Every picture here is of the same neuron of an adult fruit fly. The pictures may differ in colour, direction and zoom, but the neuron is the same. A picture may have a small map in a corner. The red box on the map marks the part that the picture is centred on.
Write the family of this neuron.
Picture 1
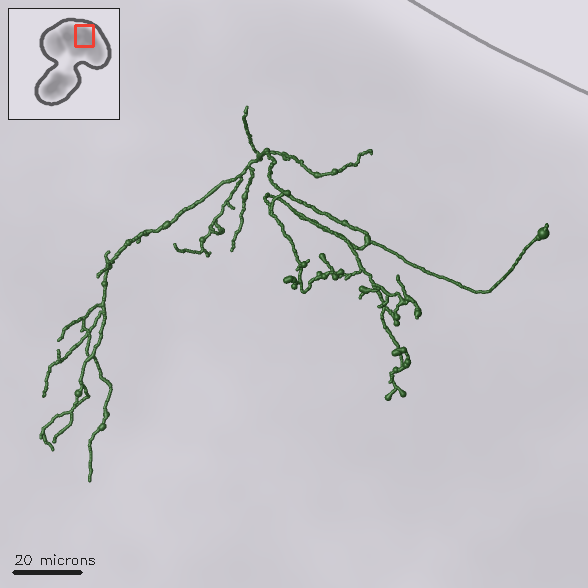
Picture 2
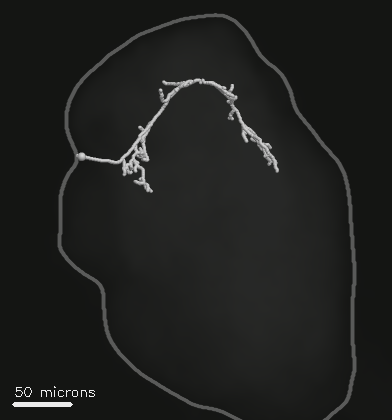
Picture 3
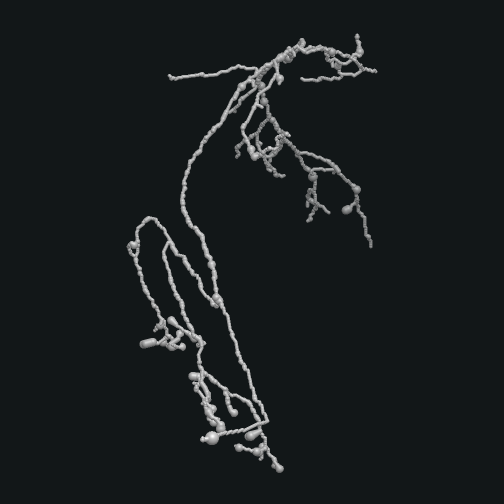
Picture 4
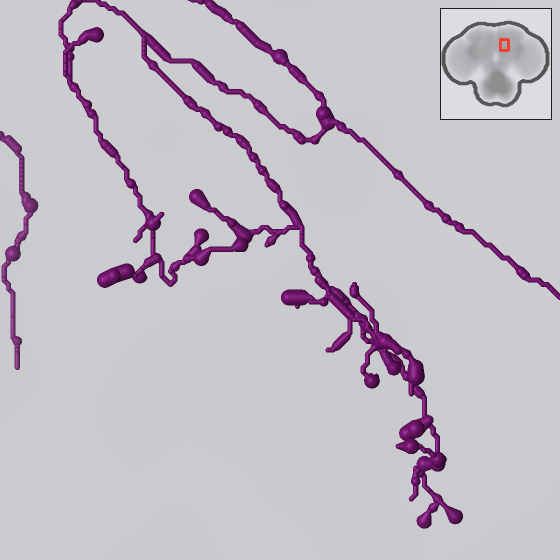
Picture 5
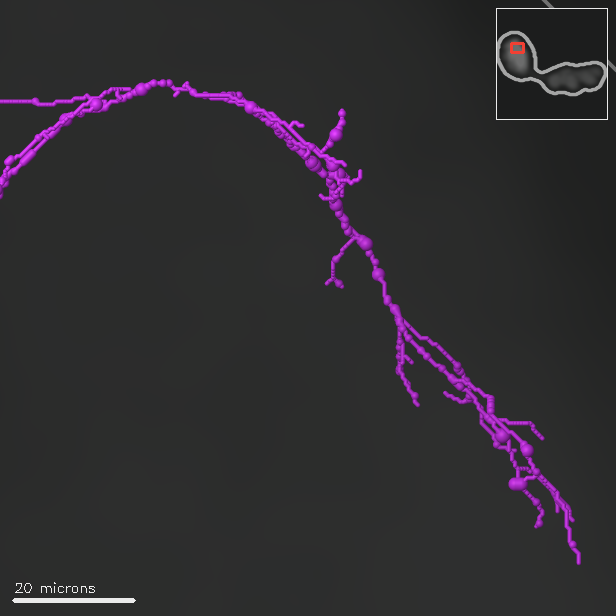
hemilineage EBa1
